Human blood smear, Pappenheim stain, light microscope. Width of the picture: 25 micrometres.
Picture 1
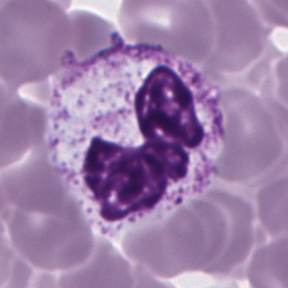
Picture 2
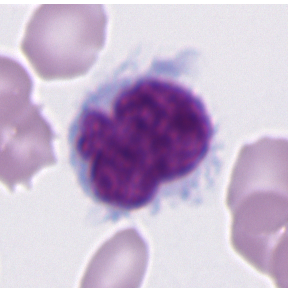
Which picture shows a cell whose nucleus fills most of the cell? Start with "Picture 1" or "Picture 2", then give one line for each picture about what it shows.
Picture 2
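What picture 1 shows: The cytoplasm is plentiful and very pale.
What picture 2 shows: The cytoplasm forms only a narrow rim around the nucleus.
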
